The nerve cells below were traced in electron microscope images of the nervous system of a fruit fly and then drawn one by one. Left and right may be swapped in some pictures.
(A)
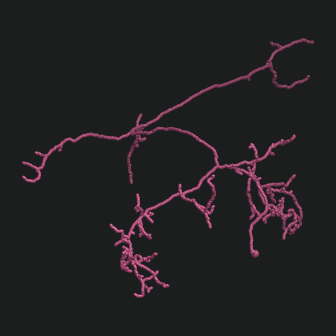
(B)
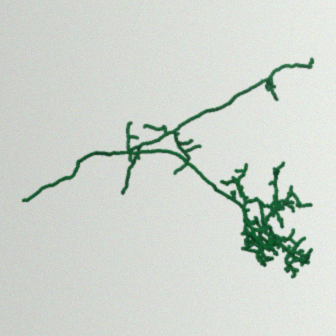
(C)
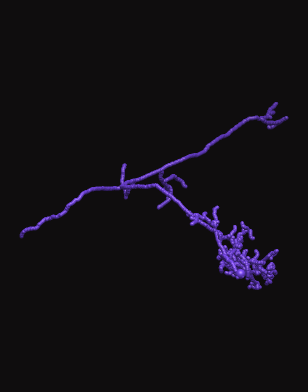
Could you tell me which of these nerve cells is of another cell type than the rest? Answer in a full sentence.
The nerve cell in picture A is of another cell type than the rest.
